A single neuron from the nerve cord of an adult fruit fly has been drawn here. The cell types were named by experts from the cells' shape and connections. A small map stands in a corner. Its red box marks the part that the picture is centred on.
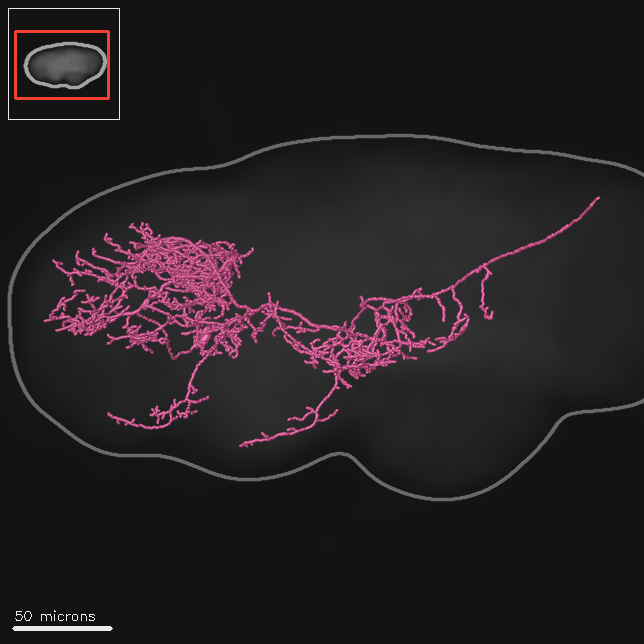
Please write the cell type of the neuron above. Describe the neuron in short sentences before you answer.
From left to right in the picture it spans about 300 microns. The picture shows dozens of branch ends. This is an ascending neuron. Its cell type is ANXXX055.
